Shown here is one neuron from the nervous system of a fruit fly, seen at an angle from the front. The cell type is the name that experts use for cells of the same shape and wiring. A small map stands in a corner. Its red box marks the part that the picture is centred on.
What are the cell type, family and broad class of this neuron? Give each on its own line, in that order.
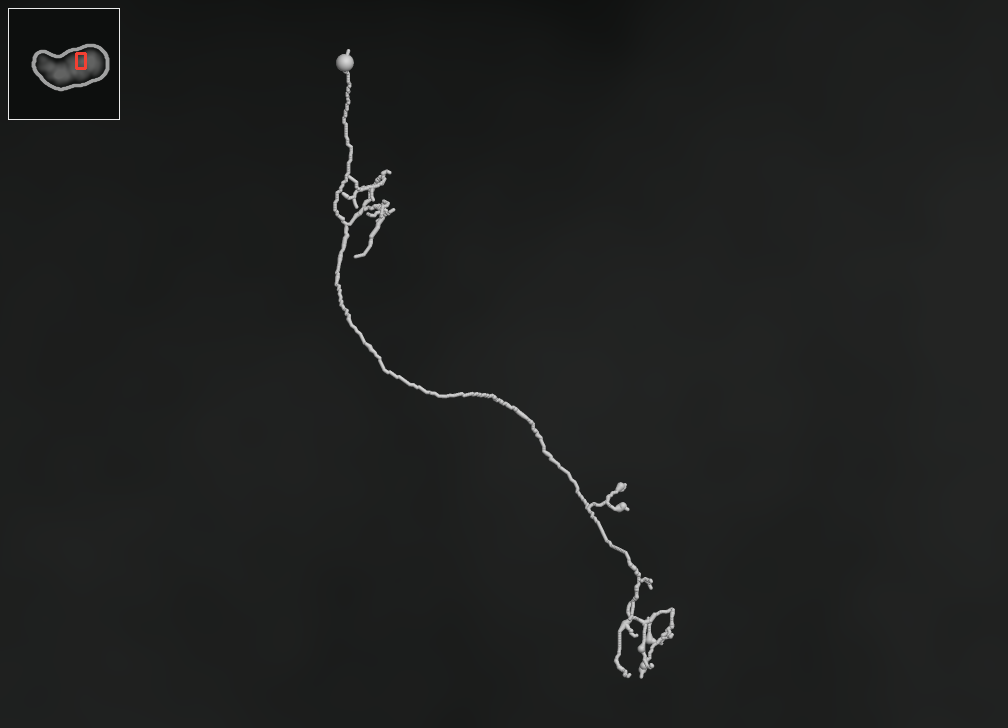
PFNp_b
class CX
central-brain intrinsic neuron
